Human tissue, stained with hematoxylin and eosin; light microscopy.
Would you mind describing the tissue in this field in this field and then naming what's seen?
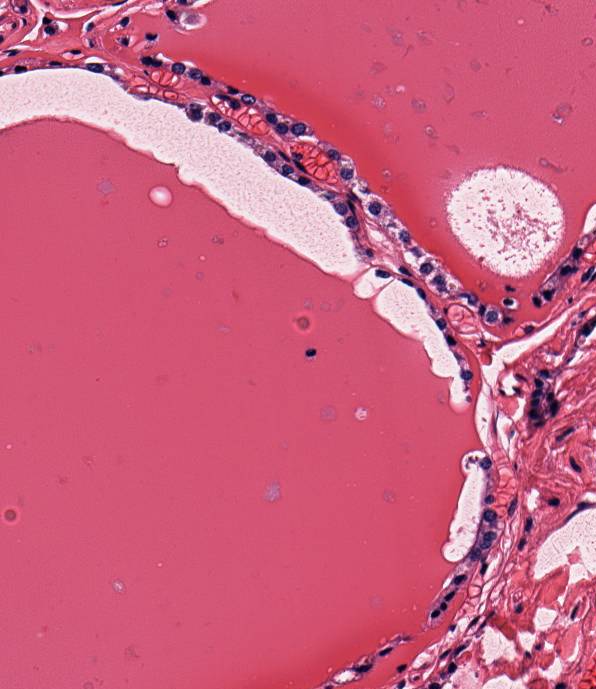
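A single very large follicle filled with pink colloid occupies most of the left and lower field. It is lined by one layer of flattened to low cuboidal epithelial cells with small, round, darkly staining nuclei. In the thin septum between follicles in the upper middle of the field run capillaries packed with red blood cells. The tissue is thyroid.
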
